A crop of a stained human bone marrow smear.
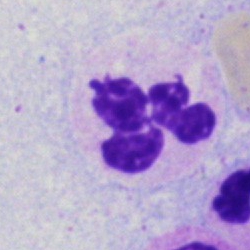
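Segmented neutrophil, the central cell in a stained human bone marrow smear. The cell is roughly round, with a faint, poorly defined border. Its nuclear lobes are clustered together near the centre of the cell, and the chromatin is dark purple and densely clumped. Cytoplasm is abundant and pale pink.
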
